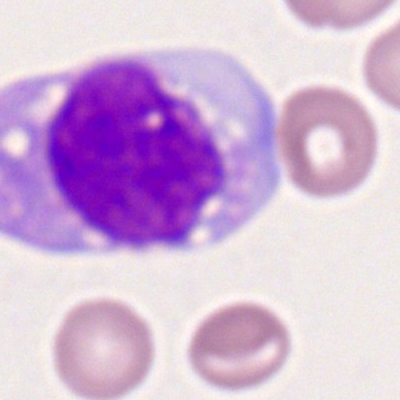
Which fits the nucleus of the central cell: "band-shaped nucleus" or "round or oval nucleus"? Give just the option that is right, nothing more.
Round or oval nucleus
